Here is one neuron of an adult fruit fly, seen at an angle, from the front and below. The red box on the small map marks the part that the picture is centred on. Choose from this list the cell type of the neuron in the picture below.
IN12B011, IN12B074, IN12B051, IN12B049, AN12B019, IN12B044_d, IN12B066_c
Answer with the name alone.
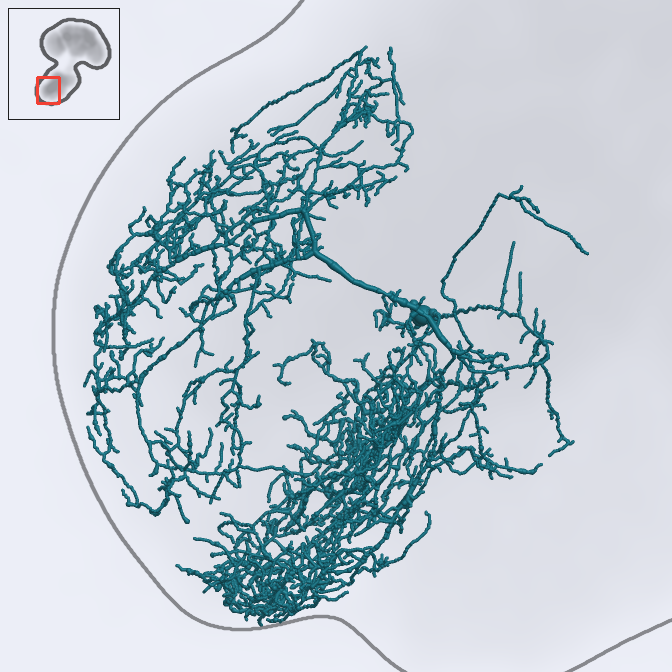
IN12B011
